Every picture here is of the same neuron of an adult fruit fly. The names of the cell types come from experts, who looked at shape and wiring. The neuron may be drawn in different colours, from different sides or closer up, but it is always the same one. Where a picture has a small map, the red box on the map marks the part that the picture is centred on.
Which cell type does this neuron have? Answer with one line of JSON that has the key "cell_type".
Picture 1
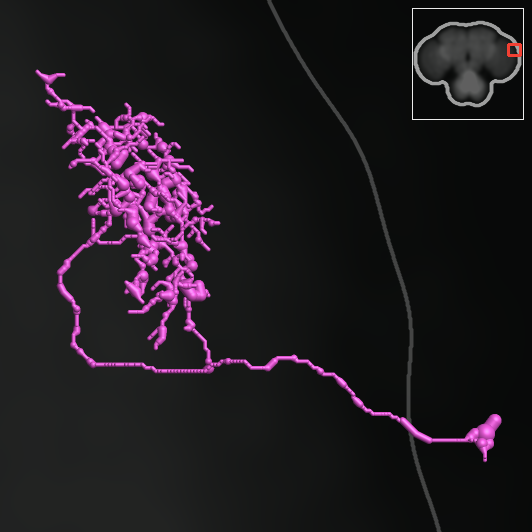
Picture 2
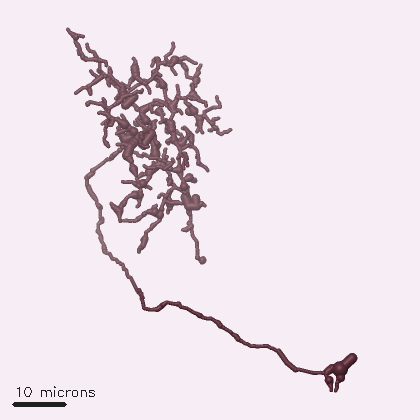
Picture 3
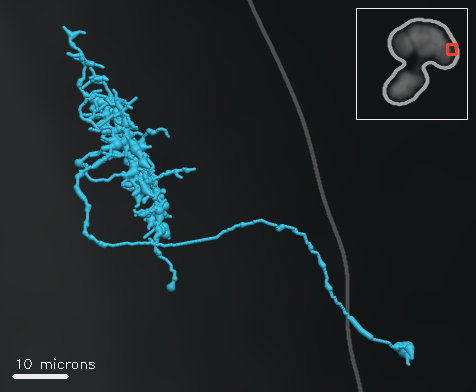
{"cell_type": "Dm12"}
